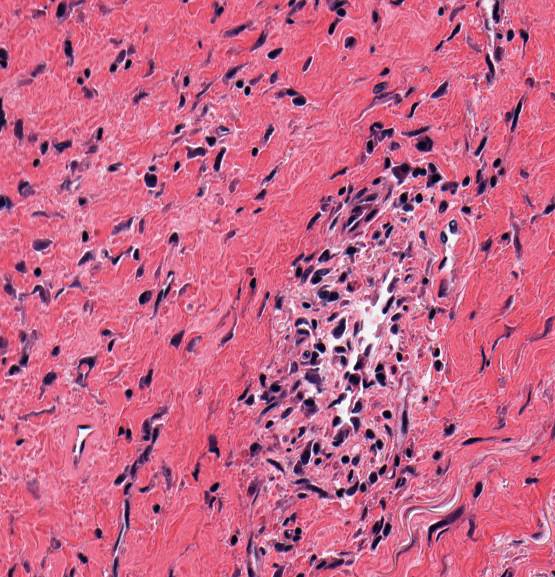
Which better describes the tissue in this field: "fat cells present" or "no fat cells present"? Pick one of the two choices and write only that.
No fat cells present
